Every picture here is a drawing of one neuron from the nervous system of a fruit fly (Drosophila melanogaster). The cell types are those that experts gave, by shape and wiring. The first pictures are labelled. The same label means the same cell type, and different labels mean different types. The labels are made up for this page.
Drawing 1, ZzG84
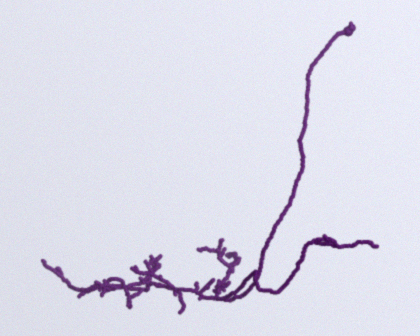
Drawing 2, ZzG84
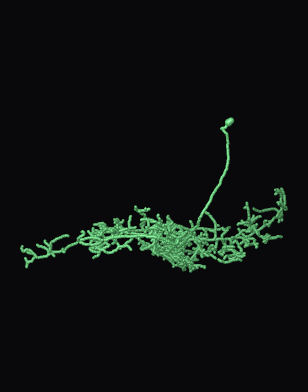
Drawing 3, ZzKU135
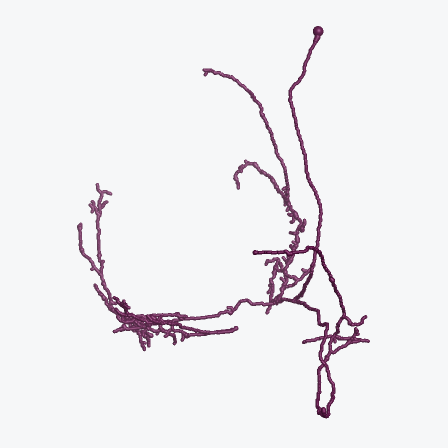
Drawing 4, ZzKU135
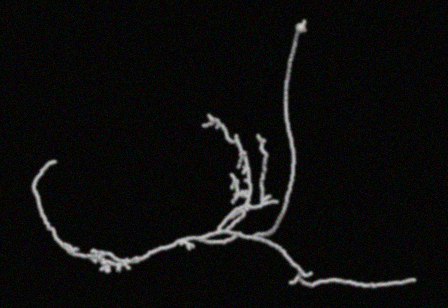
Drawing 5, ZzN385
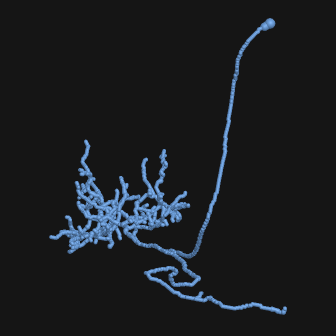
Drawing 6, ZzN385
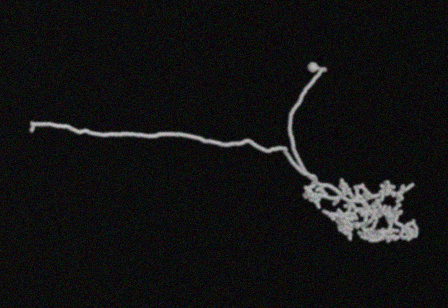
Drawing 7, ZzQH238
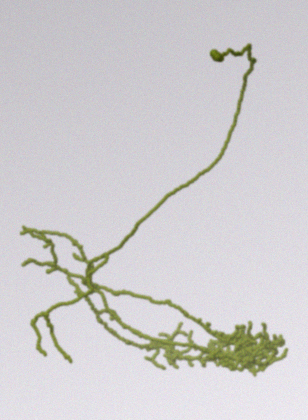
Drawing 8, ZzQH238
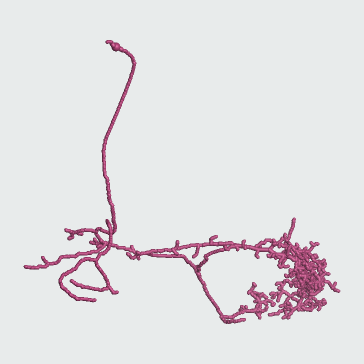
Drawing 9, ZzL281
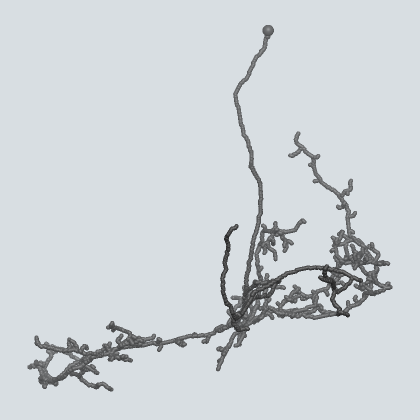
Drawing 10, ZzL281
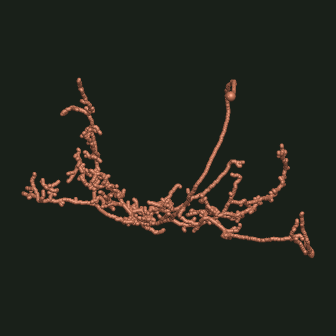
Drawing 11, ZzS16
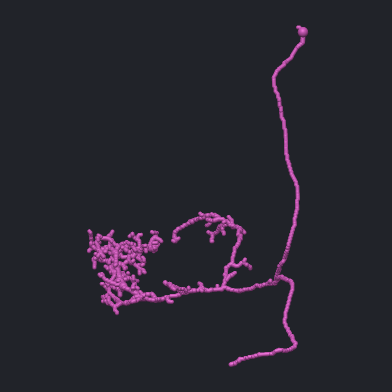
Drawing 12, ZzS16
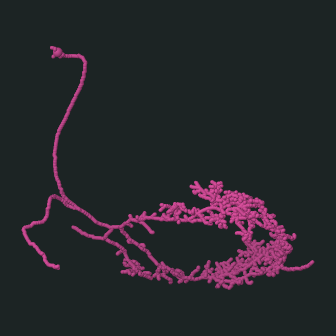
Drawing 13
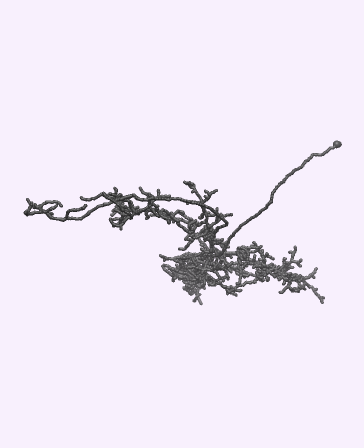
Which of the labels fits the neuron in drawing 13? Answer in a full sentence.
It belongs to ZzG84.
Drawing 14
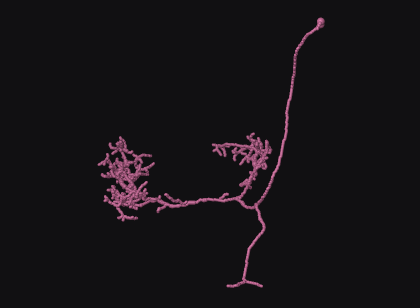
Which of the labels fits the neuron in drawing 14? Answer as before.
It belongs to ZzS16.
